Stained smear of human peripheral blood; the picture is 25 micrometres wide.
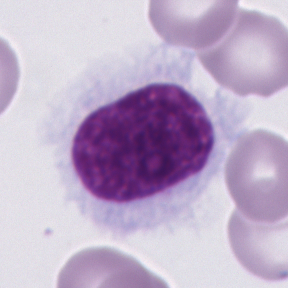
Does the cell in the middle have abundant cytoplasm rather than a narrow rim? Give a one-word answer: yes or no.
Yes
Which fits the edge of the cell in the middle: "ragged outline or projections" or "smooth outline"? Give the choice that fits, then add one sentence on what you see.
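Ragged outline or projections. Fine hair-like projections fringe the cytoplasm around the whole circumference of the cell.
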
